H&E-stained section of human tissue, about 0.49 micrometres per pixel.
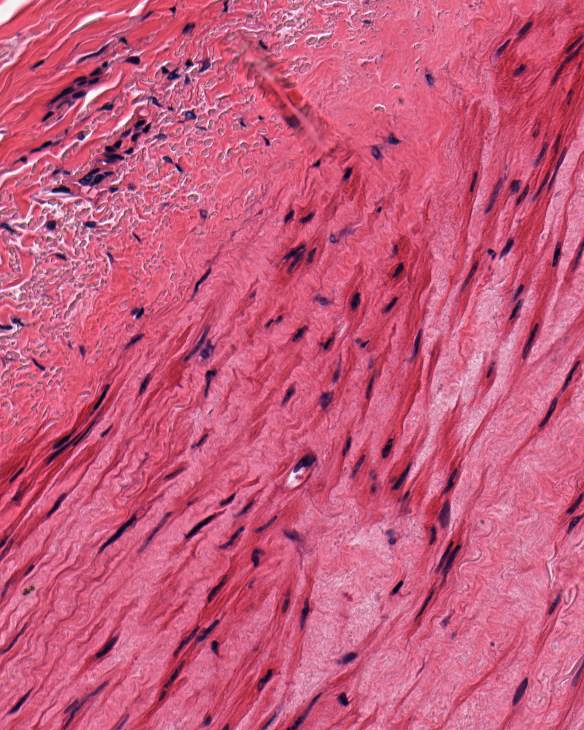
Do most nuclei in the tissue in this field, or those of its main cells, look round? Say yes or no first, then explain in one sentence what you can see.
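No. The nuclei are dark, elongated and spindle-shaped, with their long axes lying along the fibres.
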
